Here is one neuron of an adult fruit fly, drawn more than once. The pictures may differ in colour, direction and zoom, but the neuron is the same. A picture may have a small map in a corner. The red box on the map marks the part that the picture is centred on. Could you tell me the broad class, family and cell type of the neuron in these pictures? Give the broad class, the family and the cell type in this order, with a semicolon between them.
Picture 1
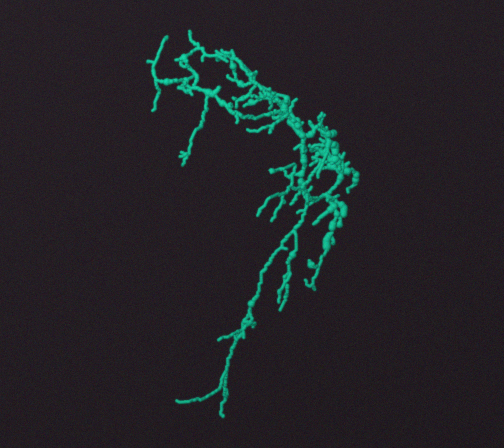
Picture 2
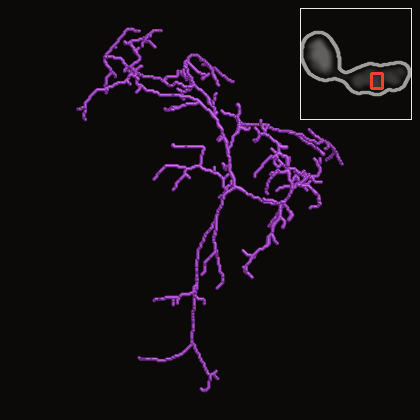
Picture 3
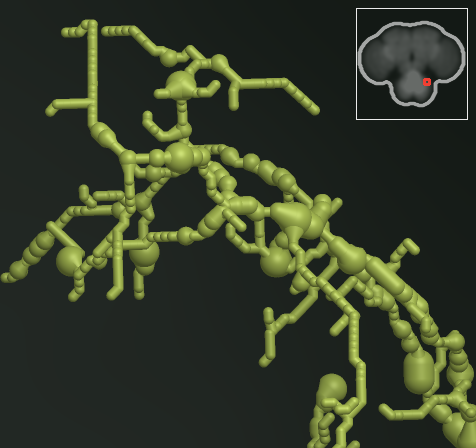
nerve-cord intrinsic neuron; hemilineage 13A; IN13A062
